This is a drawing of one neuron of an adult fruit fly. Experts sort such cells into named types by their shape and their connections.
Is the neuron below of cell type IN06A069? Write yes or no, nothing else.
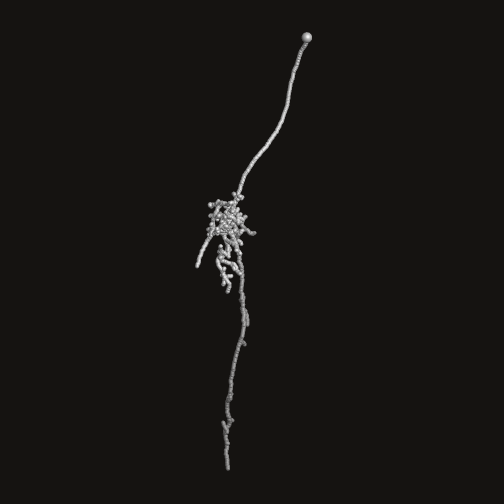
yes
